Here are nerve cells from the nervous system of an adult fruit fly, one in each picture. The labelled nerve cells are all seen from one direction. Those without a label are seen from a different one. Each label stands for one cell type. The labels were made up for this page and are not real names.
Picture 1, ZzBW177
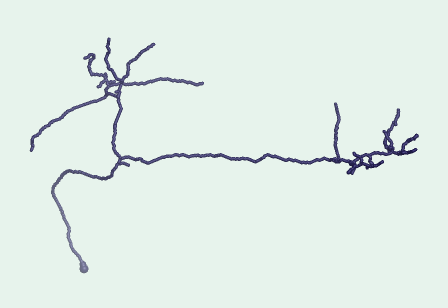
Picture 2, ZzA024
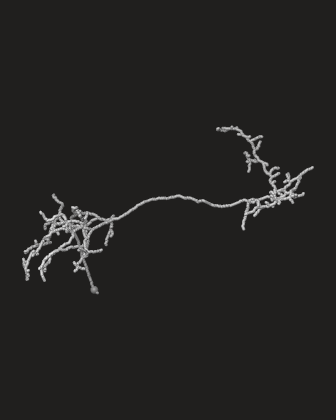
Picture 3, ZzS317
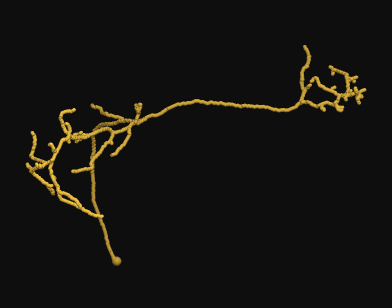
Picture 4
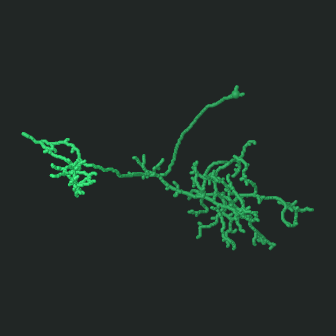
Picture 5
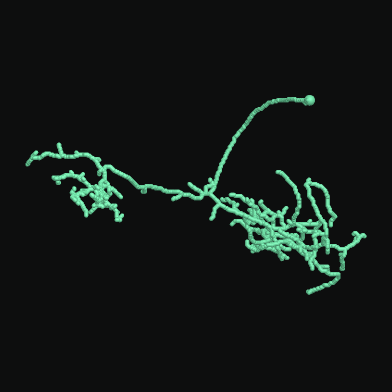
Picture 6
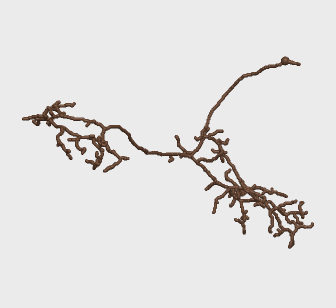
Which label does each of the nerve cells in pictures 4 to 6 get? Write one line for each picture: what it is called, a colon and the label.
4: ZzA024
5: ZzA024
6: ZzA024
